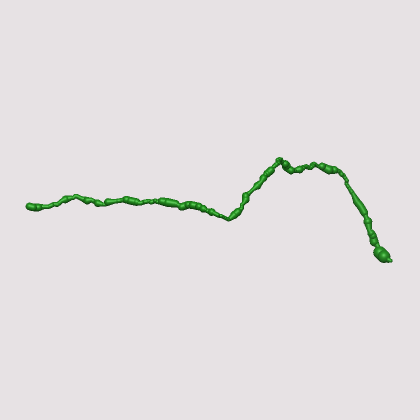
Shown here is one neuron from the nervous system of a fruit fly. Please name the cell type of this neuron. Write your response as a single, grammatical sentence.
The cell type name R7d applies to this neuron.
